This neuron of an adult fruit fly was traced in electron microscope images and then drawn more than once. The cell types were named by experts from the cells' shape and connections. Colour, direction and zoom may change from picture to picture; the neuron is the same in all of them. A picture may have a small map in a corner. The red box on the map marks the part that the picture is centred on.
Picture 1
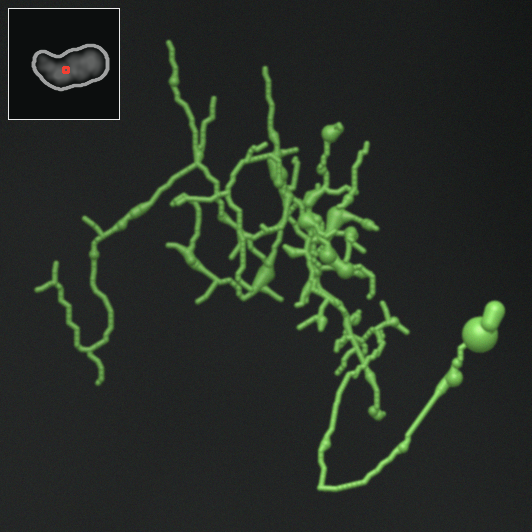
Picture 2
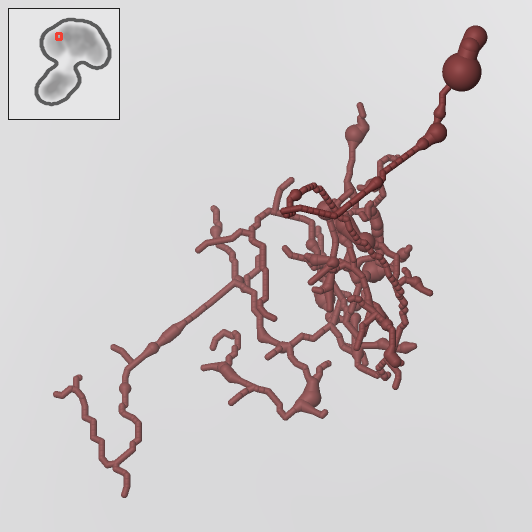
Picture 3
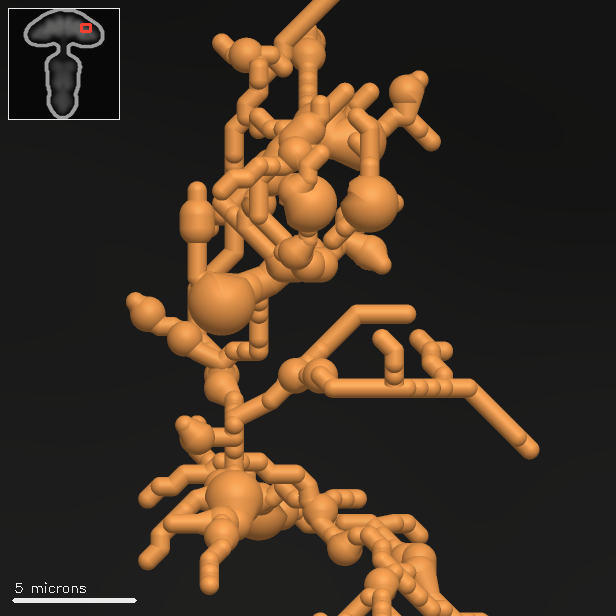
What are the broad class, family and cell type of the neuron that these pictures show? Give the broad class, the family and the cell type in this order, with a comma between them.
optic-lobe intrinsic neuron, Mi, Mi16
